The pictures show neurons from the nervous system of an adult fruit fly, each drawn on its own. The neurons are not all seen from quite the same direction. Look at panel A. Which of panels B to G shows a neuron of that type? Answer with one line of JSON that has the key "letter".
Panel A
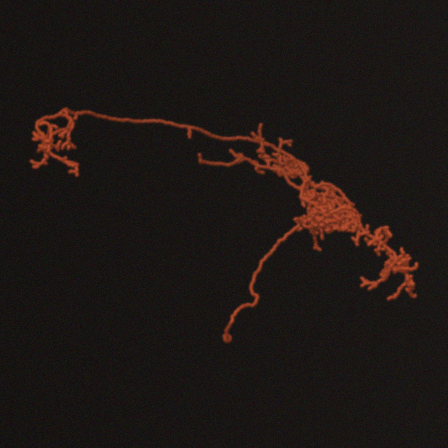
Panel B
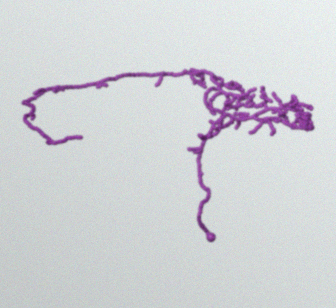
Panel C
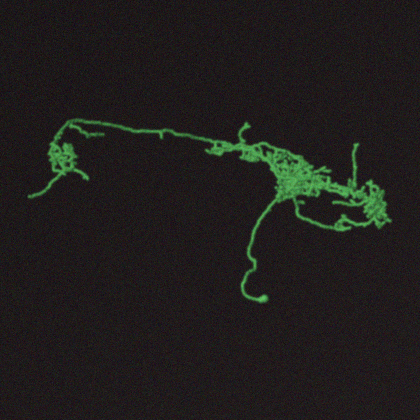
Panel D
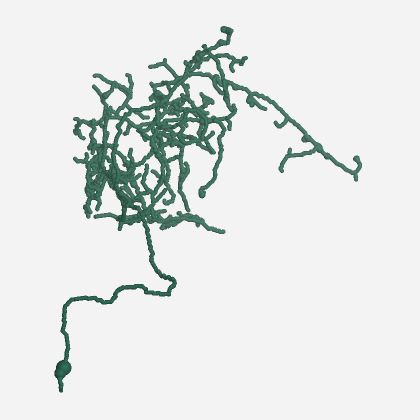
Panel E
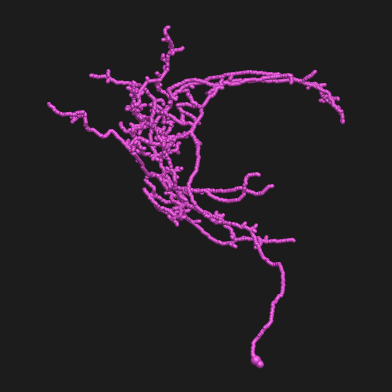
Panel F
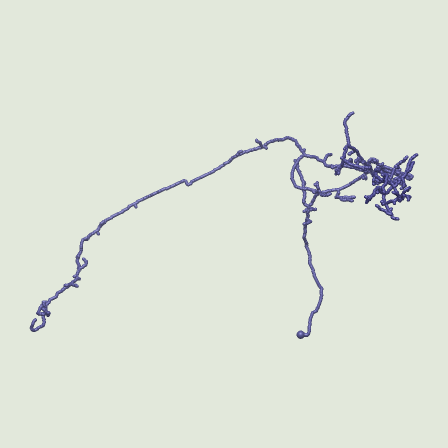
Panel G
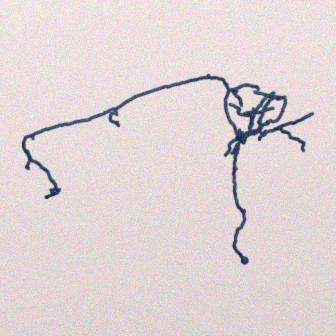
{"letter": "C"}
